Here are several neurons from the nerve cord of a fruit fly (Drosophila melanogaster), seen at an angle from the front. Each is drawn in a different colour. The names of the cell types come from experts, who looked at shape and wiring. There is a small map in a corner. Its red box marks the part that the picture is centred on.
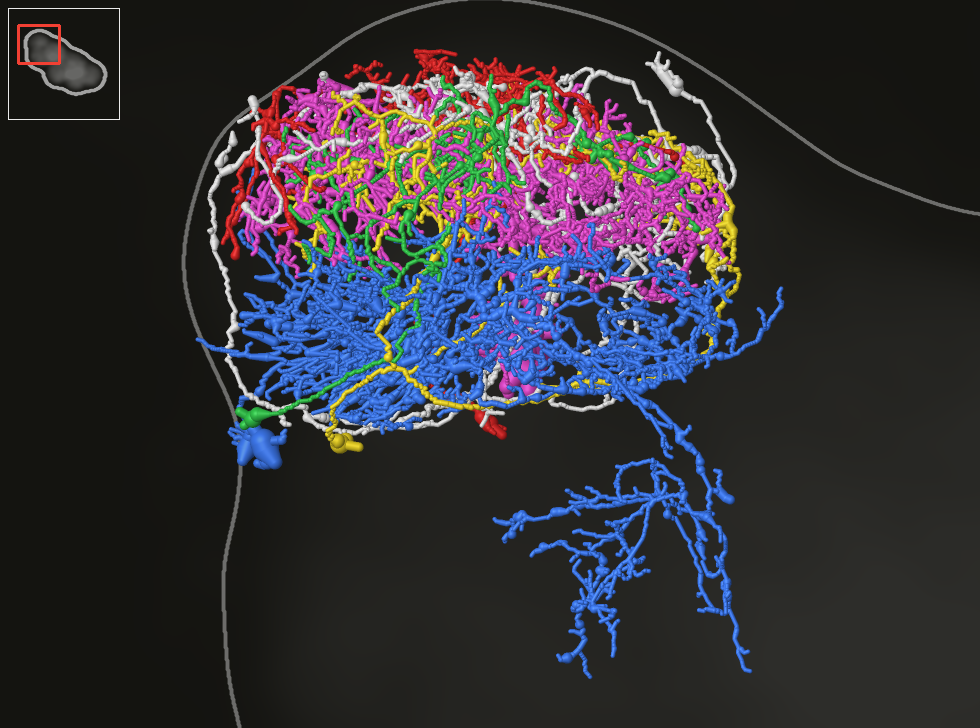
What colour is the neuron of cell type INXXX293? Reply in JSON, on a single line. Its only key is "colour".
{"colour": "yellow"}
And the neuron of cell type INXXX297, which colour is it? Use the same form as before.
{"colour": "blue"}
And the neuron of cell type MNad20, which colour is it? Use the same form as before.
{"colour": "red"}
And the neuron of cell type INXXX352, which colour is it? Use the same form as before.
{"colour": "white"}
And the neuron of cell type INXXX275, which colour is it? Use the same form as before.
{"colour": "magenta"}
